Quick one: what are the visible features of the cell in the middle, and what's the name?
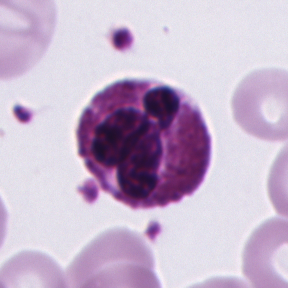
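My eye goes first to the outline, which is round. Within the nucleus I can't see any nucleoli. Reddish-pink granules pack the cytoplasm, yet they leave the nucleus uncovered, so its lobes stand out clearly. I'd call this an eosinophil.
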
